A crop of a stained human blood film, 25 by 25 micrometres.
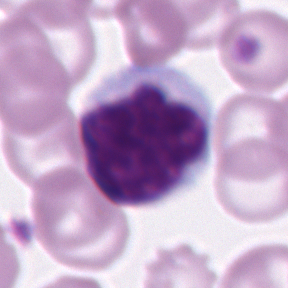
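Typical lymphocyte: cell in the middle, about 12 micrometres across. Nucleus about 11 micrometres across, its outline irregular and notched rather than smooth. Chromatin dark purple, coarsely clumped. Narrow rim of pale blue cytoplasm, widest along the top of the cell.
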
